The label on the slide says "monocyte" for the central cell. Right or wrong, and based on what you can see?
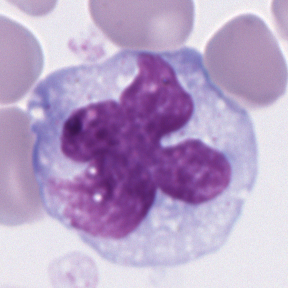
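Cytoplasm: abundant, pale grey-blue, with sparse fine pinkish-purple granules. Nucleus: lobes joined by broad bands rather than thin threads; no nucleoli. Outline: roughly round, slightly wavy.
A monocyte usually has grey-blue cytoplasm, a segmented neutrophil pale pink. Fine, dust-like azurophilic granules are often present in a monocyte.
The sparse granules also tell against a segmented neutrophil.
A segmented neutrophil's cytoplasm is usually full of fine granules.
The broad bands also argue against separate lobes, so monocyte fits.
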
